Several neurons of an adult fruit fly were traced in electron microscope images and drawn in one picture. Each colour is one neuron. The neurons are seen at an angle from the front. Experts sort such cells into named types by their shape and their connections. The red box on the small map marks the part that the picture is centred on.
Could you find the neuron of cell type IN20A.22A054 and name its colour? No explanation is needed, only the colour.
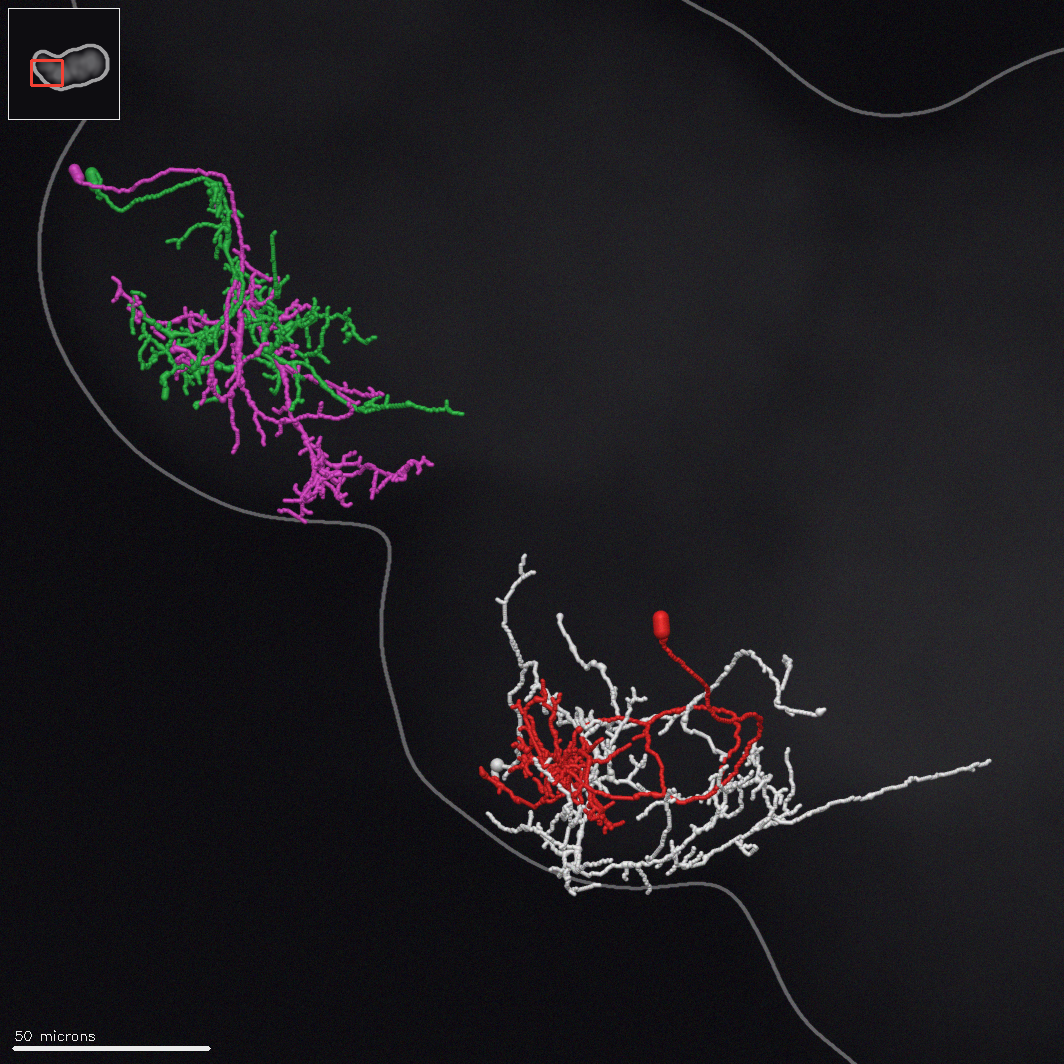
magenta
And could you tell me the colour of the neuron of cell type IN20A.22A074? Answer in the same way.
white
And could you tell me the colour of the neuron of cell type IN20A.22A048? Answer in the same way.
green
